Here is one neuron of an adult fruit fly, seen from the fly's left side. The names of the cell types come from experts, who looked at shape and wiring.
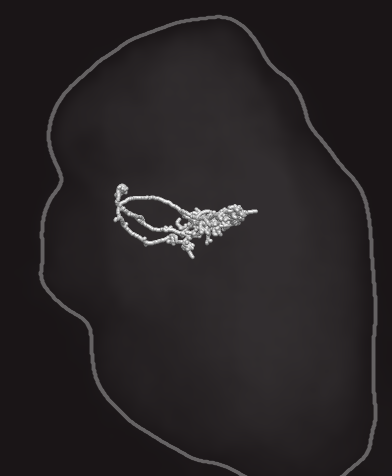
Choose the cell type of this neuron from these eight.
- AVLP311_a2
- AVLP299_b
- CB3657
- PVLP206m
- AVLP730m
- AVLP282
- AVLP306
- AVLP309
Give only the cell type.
AVLP282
